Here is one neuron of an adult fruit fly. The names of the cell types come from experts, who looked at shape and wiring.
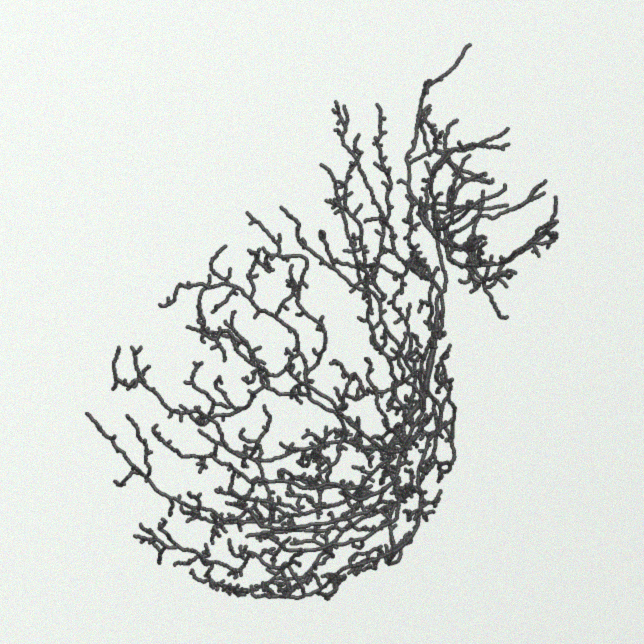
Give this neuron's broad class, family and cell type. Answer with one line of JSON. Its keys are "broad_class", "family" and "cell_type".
{"broad_class": "visual projection neuron", "family": "MeVP", "cell_type": "MeVP51"}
